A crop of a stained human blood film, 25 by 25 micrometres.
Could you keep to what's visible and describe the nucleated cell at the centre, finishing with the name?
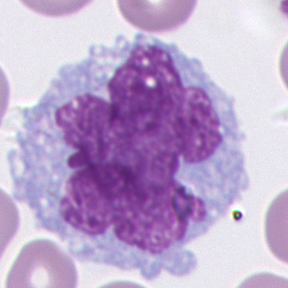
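Outline, roughly round. Cytoplasmic edge, ragged with many small bumps. Chromatin, finely stranded and lacy rather than clumped into coarse dark blocks. Granules, none distinct in the cytoplasm. The nucleated cell at the centre is a monocyte.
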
